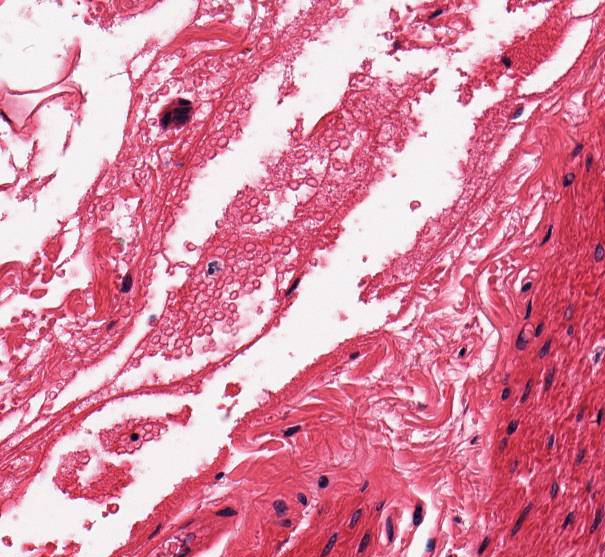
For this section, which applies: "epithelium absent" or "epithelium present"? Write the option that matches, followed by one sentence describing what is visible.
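Epithelium absent. No epithelium lines any of the clefts or surfaces in the field.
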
